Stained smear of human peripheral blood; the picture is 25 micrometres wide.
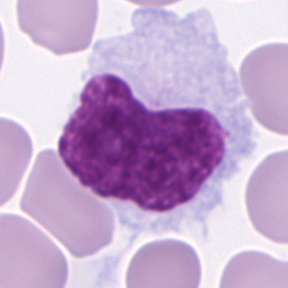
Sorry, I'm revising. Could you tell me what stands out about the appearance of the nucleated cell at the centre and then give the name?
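The cell has an irregular outline with ragged, frayed edges. Its nucleus is also irregular in shape, with a notch in the upper edge. Fine, faint granules resembling dust lie in the cytoplasm, where no clear vacuoles are seen. This is a hairy cell.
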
